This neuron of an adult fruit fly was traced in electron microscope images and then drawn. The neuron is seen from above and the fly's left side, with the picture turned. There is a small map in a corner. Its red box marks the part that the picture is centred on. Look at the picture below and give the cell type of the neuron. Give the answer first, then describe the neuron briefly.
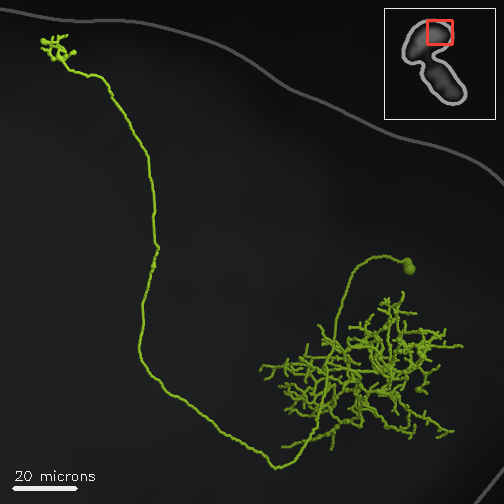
Its cell type is MeTu3b. It is a visual projection neuron. It lies in the brain. By the scale bar it is about 140 microns tall in this view. Dozens of branch ends can be seen.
